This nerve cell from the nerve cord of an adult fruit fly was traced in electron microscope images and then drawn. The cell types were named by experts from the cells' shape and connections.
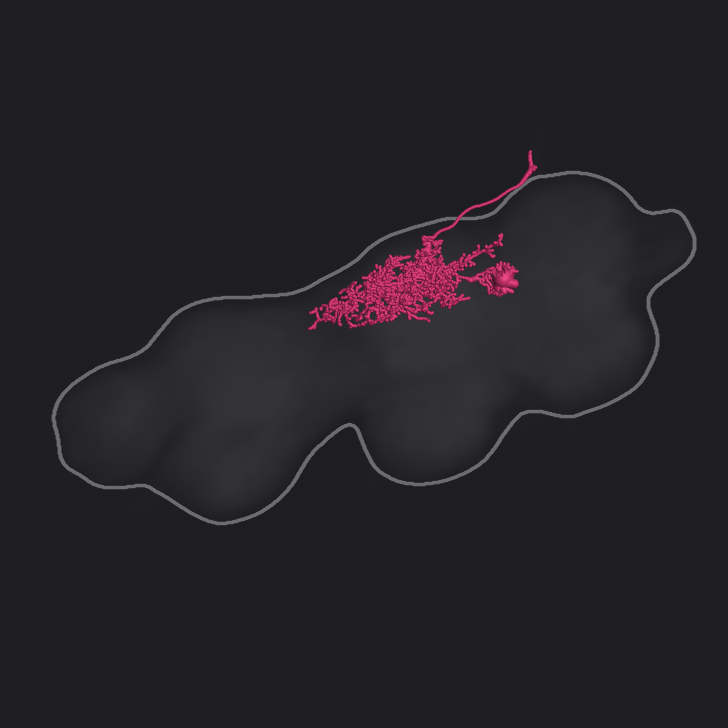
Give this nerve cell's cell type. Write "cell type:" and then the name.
cell type: hg1 MN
